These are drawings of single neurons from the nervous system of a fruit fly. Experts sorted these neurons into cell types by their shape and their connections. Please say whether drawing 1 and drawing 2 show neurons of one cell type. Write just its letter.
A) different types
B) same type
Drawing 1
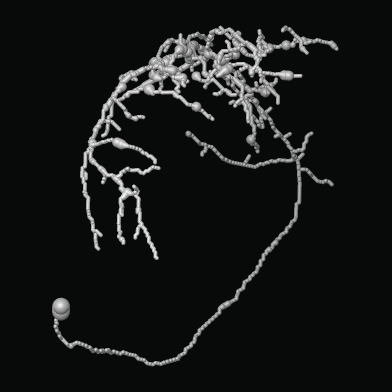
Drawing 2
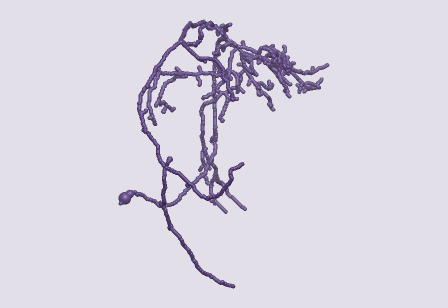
A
